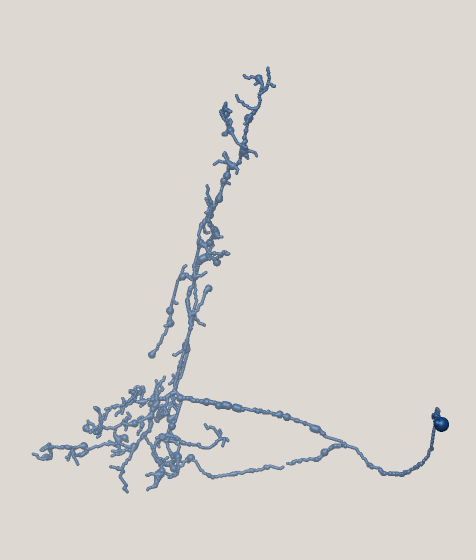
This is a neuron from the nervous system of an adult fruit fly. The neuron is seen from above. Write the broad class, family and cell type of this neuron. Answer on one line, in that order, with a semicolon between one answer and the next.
central-brain intrinsic neuron; hemilineage DM1_antero_ventral; LAL132_b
